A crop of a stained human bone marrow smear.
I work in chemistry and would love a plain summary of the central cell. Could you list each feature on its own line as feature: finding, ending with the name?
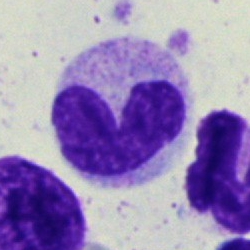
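Nuclear shape: deeply notched from the top, horseshoe or heart shaped
Nuclear position: lower half of the cell
Nucleoli: none visible
Vacuoles: none seen in the cytoplasm
Name: band neutrophil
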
